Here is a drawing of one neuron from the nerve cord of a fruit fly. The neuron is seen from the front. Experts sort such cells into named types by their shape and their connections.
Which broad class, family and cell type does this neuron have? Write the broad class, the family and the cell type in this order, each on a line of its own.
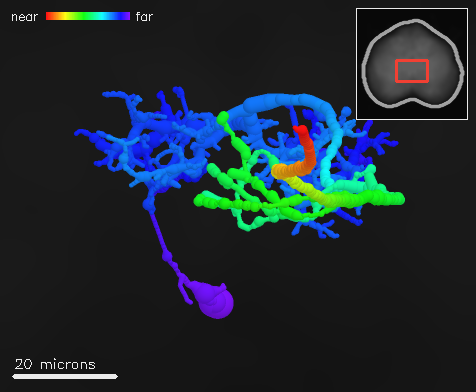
ascending neuron
hemilineage 10B
AN10B019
